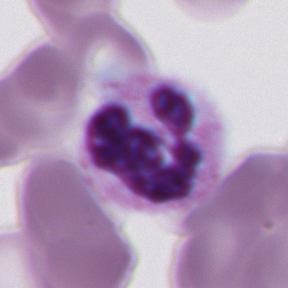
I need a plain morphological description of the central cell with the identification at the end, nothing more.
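You'll see a roughly round outline to this one. Its nucleus breaks up into several separate lobes. One lobe, at the upper right of the nucleus, sits a little apart from the rest. There are no nucleoli to be seen. So that's a segmented neutrophil.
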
